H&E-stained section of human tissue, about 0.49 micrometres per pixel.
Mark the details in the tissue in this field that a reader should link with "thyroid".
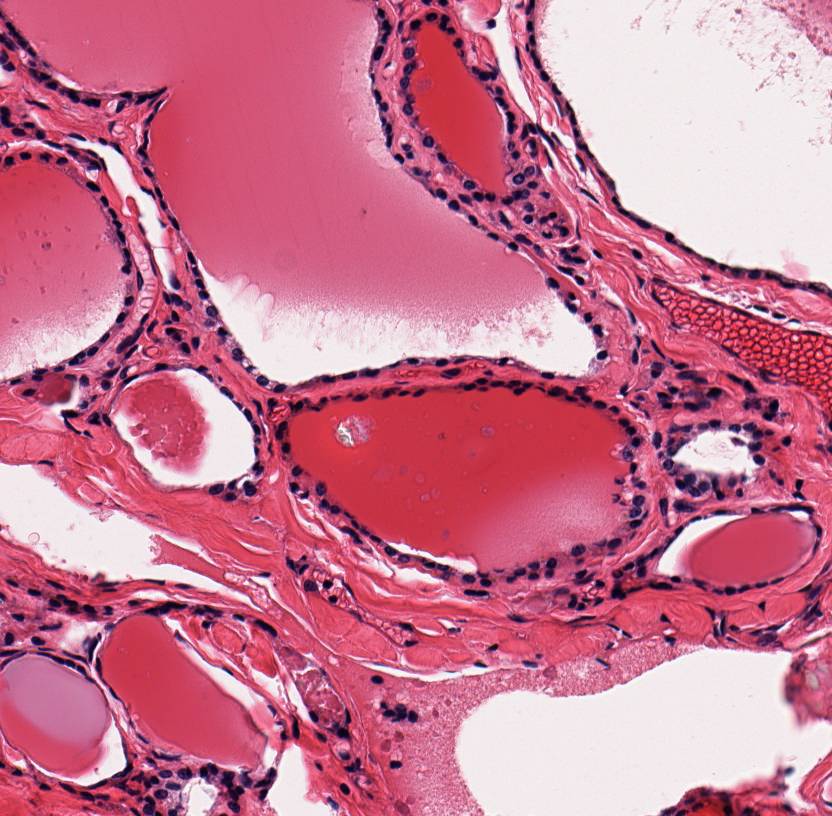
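Look first at the follicles: closed, rounded to oval, widely varying in size, and separated by bands of stroma.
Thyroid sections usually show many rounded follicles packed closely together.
Most of these follicles are filled with homogeneous pink to red colloid, which matches the thyroid.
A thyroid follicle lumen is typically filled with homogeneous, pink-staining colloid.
Each follicle here has a single layer of flattened to low cuboidal epithelial cells as its lining.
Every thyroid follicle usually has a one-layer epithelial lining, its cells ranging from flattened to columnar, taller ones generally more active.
At the right edge of the upper half, a vessel is packed with red blood cells.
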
